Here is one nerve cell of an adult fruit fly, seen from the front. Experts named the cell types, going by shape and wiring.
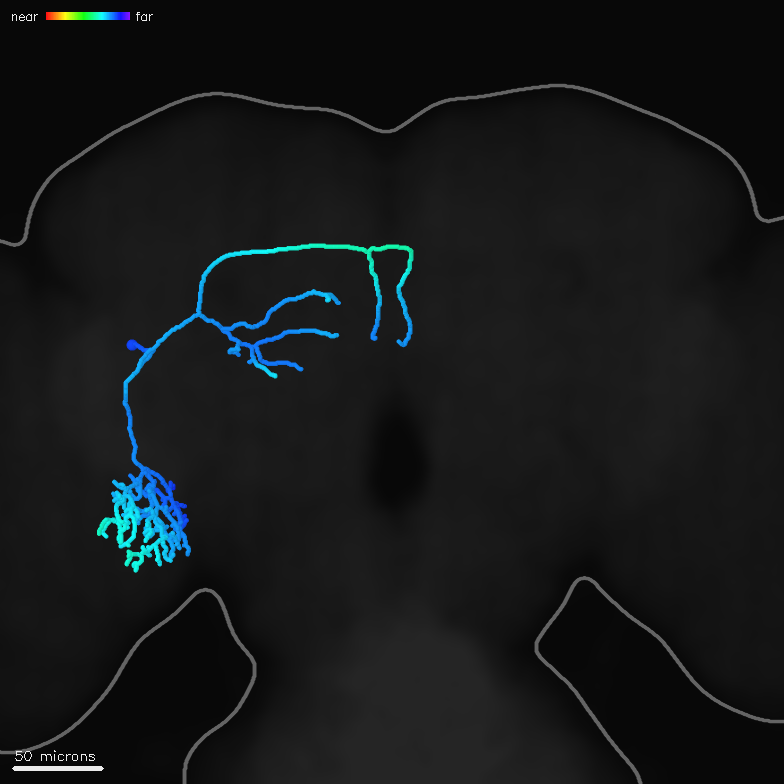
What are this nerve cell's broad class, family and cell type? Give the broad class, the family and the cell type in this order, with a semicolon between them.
visual projection neuron; hemilineage VPNp&v1_posterior; LC36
